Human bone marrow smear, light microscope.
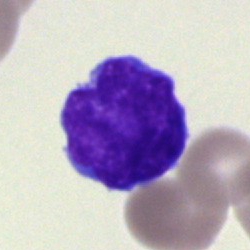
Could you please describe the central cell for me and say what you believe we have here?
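Roughly round, I'd say, though the edge is a little bumpy. The nucleus takes up nearly all of it. Its chromatin is dark purple, mottled with small paler patches. As for cytoplasm, only a thin blue rim shows, mostly at the lower left edge. So this one is a lymphocyte.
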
